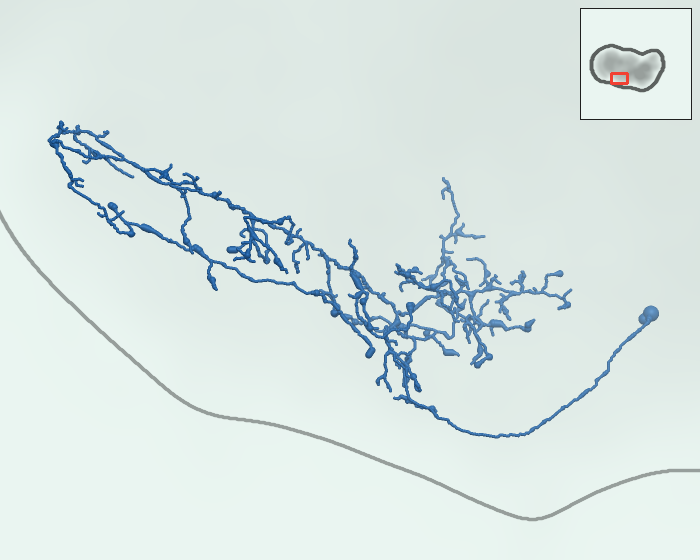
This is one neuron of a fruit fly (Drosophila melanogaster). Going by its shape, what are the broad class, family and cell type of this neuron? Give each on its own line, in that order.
central-brain intrinsic neuron
hemilineage MD_SA1
GNG271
